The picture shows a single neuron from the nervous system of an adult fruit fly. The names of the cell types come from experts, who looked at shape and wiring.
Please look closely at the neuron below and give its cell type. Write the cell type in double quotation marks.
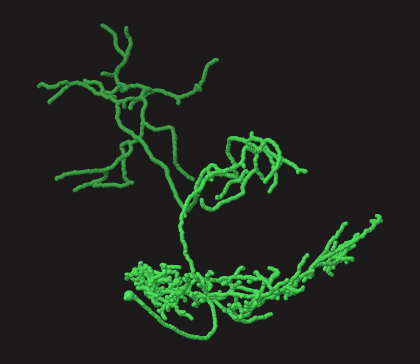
"DNge098"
